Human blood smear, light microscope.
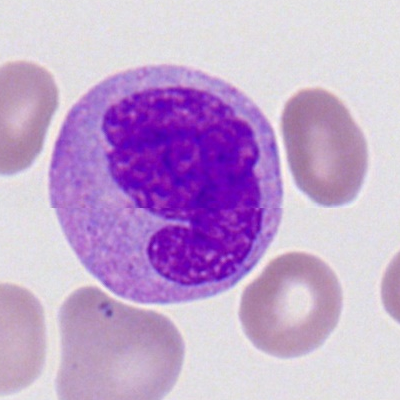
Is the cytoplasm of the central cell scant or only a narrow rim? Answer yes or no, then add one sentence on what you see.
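No. The cytoplasm is abundant and pale greyish-lilac.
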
